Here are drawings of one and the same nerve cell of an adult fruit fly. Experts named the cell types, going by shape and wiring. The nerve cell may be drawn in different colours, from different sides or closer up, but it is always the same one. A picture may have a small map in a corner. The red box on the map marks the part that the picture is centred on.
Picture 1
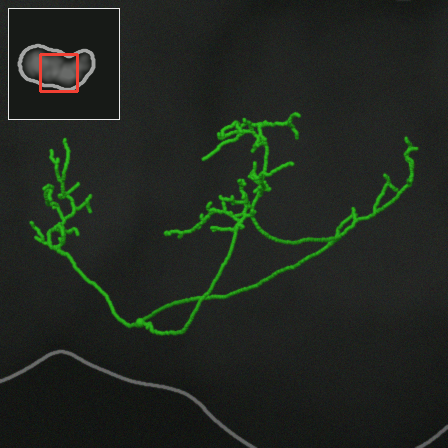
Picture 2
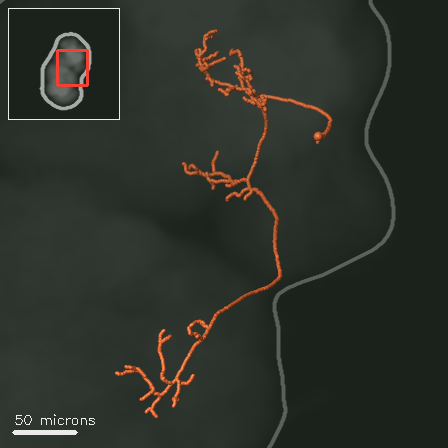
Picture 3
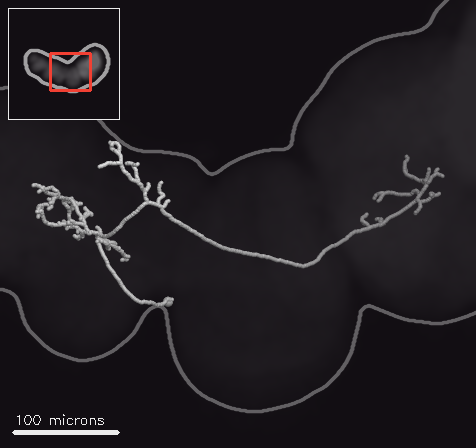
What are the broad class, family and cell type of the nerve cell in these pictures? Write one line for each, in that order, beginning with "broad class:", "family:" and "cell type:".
broad class: ascending neuron
family: hemilineage 07B
cell type: AN07B072_e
